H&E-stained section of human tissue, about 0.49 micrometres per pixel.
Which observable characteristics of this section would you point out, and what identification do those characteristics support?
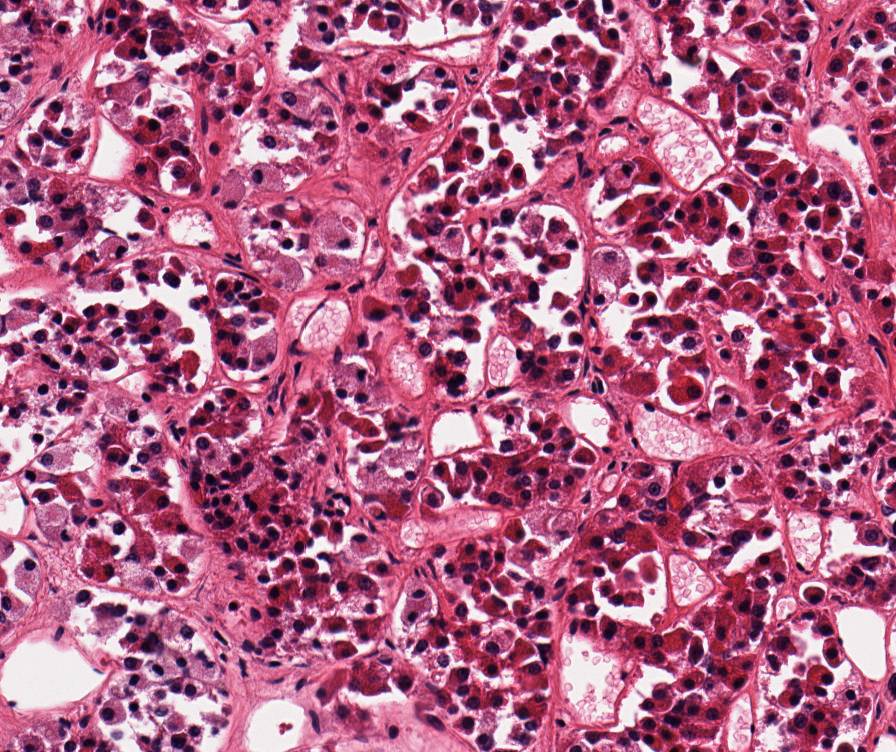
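First, the arrangement: across the whole field, cells sit in rounded nests divided by thin pink septa. Second, the cytoplasm: many cells have strongly red, eosinophilic cytoplasm, and cells with pale purplish-grey cytoplasm are mixed among them in the same nests. Third, the nuclei: small, round, darkly stained and fairly uniform from cell to cell. The tissue is pituitary.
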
